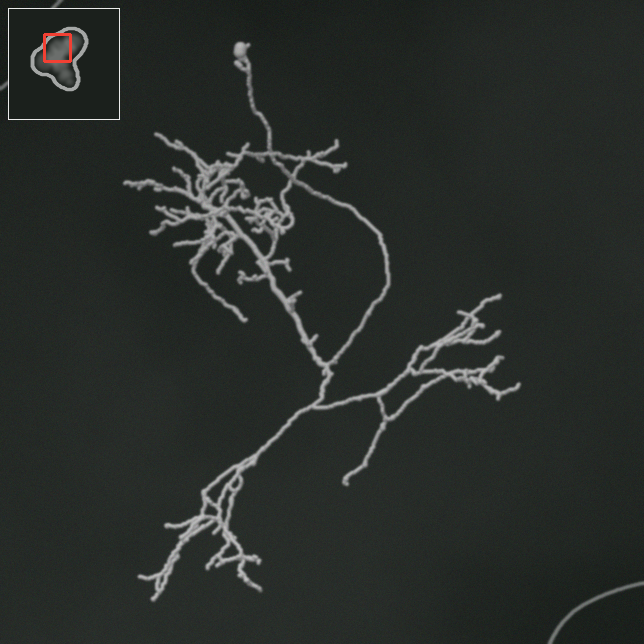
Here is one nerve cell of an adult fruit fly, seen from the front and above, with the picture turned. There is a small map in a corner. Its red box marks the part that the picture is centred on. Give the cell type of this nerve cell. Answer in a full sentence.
The cell type is CL122_a.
